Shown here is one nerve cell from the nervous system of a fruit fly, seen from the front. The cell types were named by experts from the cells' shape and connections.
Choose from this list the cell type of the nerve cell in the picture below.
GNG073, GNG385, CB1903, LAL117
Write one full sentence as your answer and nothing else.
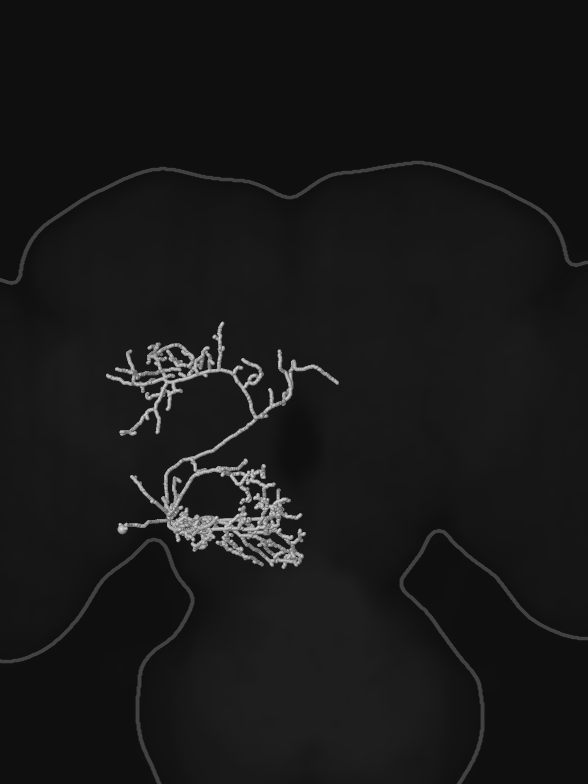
The nerve cell belongs to cell type GNG385.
